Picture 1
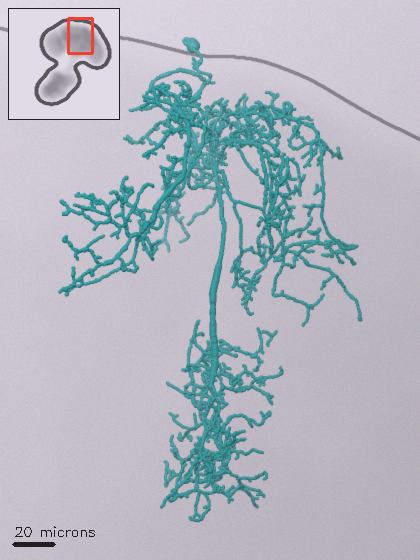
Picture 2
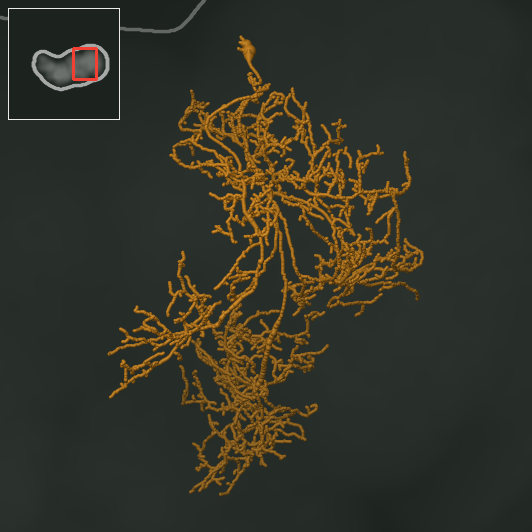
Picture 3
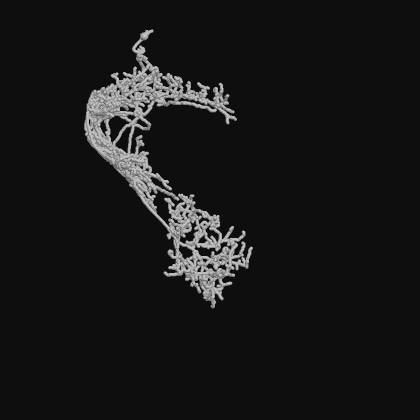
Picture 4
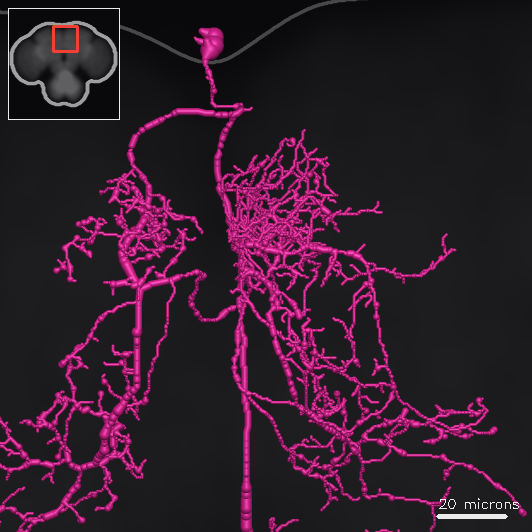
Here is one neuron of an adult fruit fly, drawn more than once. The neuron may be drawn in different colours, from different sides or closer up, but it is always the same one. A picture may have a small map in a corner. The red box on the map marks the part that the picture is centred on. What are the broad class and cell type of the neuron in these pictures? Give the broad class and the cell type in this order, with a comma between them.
central-brain intrinsic neuron, CRE004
